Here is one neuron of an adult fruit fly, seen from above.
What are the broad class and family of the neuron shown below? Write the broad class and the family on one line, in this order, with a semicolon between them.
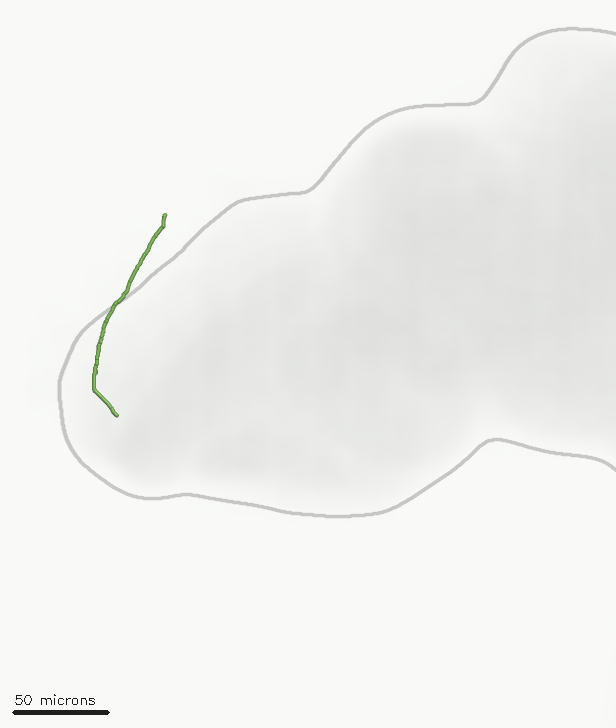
photoreceptor or other optic-lobe sensory neuron; class visual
